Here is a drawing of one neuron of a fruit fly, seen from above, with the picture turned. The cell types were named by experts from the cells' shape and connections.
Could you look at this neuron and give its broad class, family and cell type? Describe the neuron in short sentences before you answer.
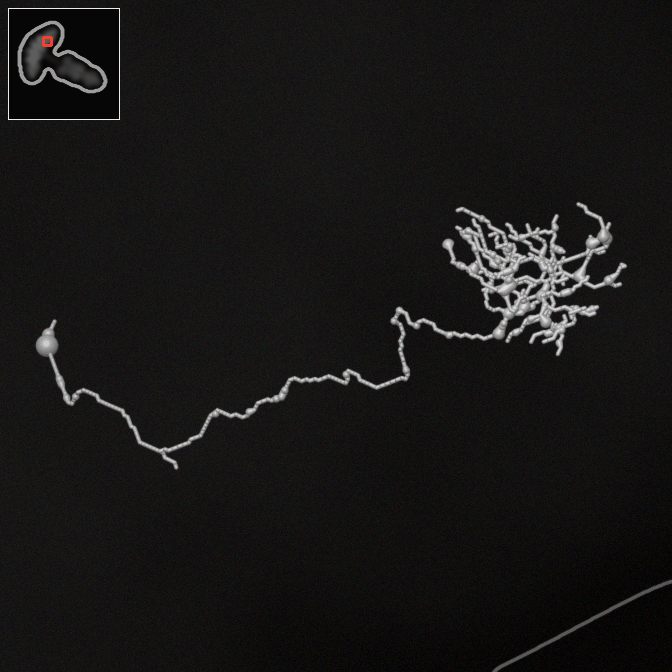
It lies in the brain. The cell body is on the left of the picture. Dozens of branch ends can be seen. It is an optic-lobe intrinsic neuron. Its family is Li. It is of cell type Li22.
